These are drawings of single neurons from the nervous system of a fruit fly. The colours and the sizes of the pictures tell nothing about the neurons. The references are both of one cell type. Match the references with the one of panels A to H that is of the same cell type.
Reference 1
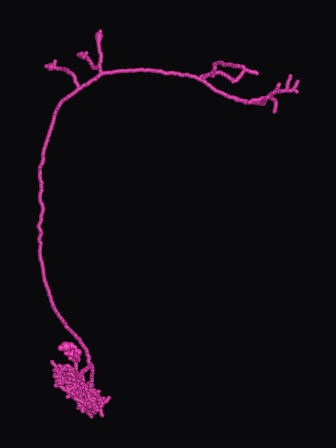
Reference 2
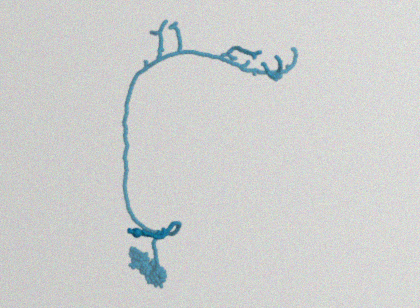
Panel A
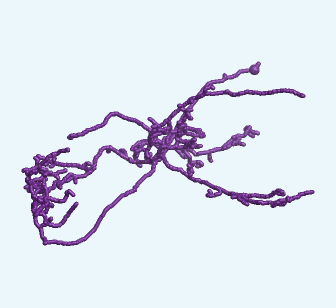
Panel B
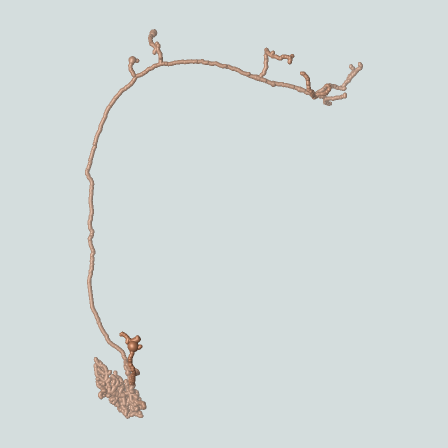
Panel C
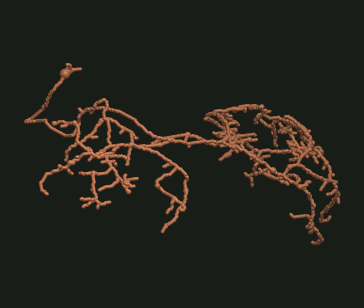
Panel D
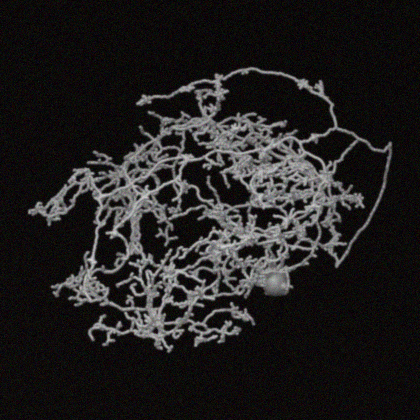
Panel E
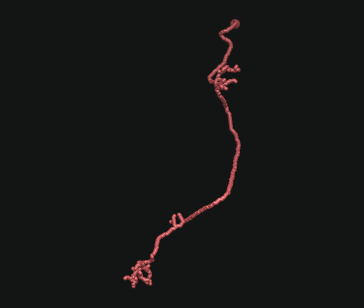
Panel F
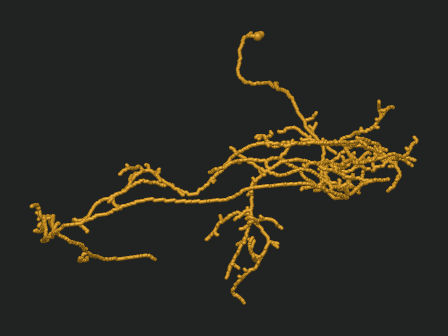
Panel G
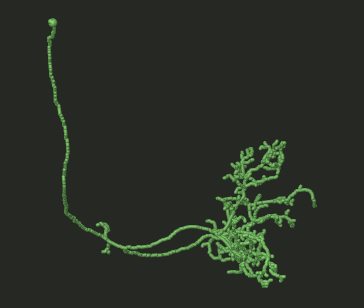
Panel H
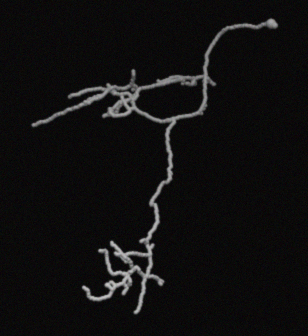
Panel B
